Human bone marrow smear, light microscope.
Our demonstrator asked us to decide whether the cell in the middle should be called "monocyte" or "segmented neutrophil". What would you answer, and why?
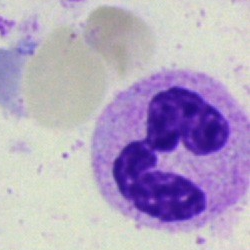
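This one is a segmented neutrophil rather than a monocyte. Looking at the nucleus, its lobes curve around a pale central area of cytoplasm.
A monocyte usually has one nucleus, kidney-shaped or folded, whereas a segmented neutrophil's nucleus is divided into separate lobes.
And the cytoplasm here is abundant and pale pinkish-lilac, with fine pinkish-purple granules evenly scattered through it.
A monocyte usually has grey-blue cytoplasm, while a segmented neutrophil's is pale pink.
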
